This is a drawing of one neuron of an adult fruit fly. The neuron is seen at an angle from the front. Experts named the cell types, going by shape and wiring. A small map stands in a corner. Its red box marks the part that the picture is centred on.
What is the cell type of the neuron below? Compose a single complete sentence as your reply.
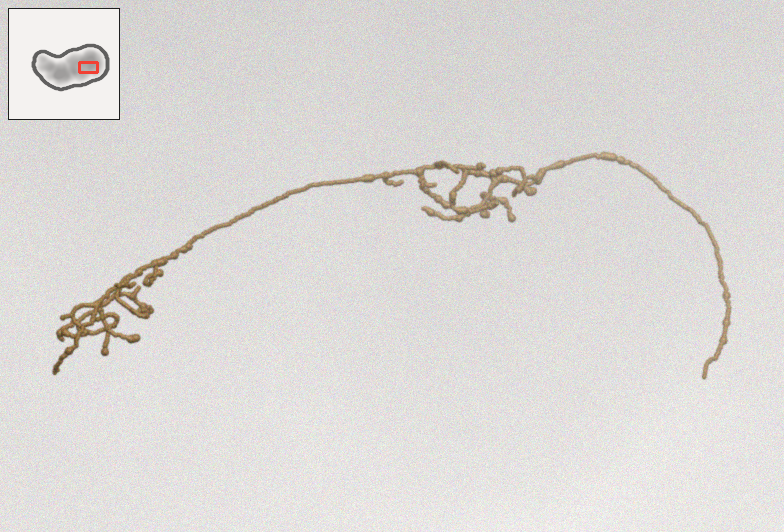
So far as cell type goes, this neuron is ORN_DP1m.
